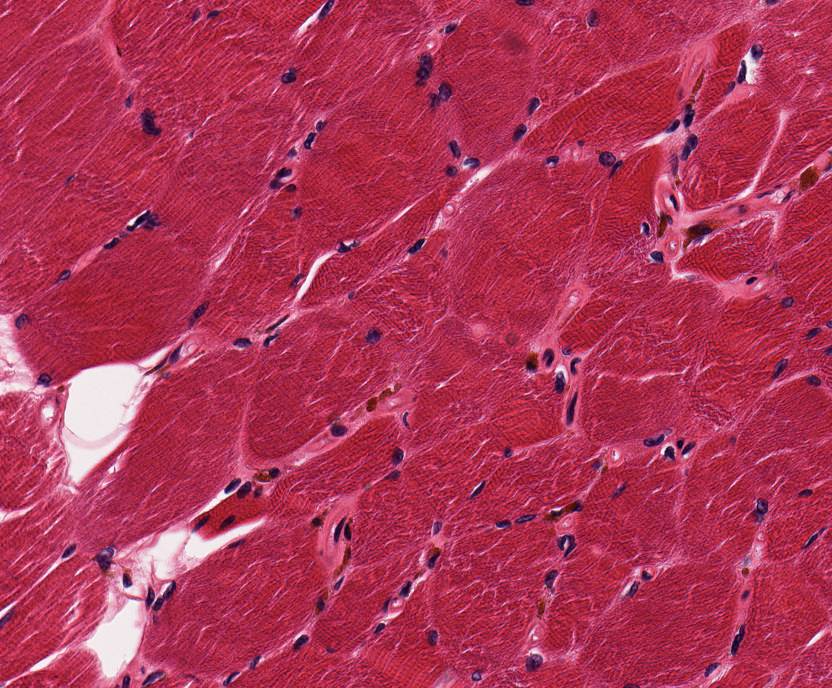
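Skeletal muscle, haematoxylin and eosin stained section. Dark oval nuclei sit at the edges of the muscle fibres, not in their centres. The fibre cytoplasm is deep red, with fine striations visible in several fibres. Only thin strands of pale connective tissue separate the individual fibres, and no fat cells lie among them.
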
